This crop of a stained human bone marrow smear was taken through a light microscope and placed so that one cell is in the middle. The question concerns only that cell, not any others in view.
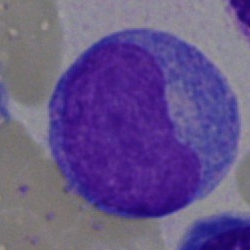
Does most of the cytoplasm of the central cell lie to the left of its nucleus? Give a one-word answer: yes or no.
No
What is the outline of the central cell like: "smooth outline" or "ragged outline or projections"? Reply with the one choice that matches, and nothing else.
Smooth outline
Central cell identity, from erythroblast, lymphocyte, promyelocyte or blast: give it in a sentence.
The cell occupying the middle of the crop is a promyelocyte.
